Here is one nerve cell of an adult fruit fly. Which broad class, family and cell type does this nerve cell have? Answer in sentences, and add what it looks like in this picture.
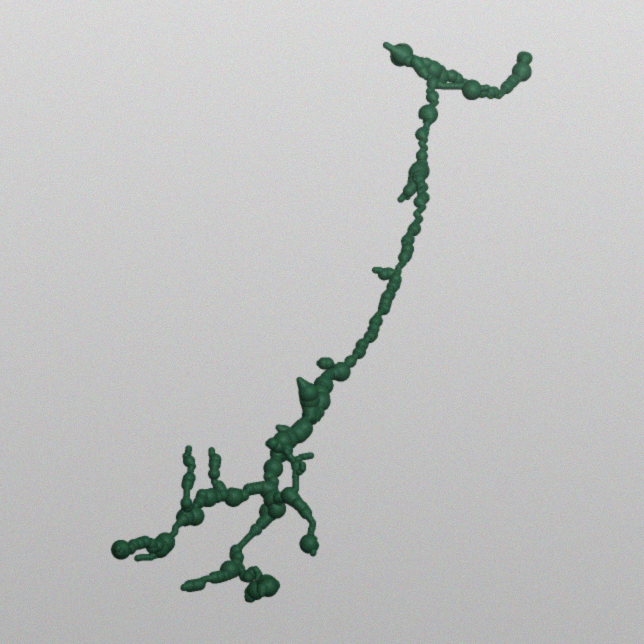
It is a sensory neuron entering the nerve cord. Its family is called class mechanosensory proprioceptive. It is of cell type SNpp40. No cell body is drawn. As drawn here it is taller than it is wide.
